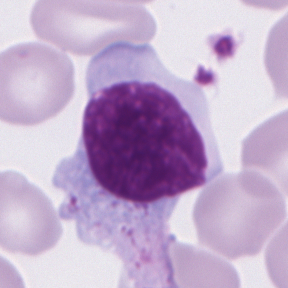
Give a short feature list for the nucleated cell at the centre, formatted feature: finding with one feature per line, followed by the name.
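Outline: irregular, with cytoplasm reaching well below the nucleus
Nucleus: one oval mass, unlobed
Chromatin: dark purple, finely mottled
Lower-left cytoplasmic border: ragged, frayed
Identity: large granular lymphocyte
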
